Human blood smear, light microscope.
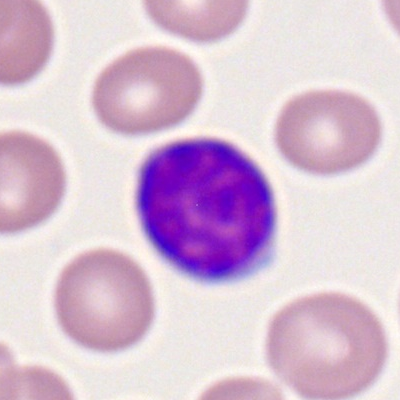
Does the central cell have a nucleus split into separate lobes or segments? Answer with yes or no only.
No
